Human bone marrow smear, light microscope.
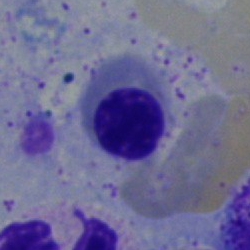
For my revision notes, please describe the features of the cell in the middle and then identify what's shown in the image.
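Dense, dark purple chromatin fills the nucleus throughout. No nucleolus is visible. The rim of cytoplasm is widest on the upper-left side of the nucleus and contains no visible granules. The cell is an erythroblast.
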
